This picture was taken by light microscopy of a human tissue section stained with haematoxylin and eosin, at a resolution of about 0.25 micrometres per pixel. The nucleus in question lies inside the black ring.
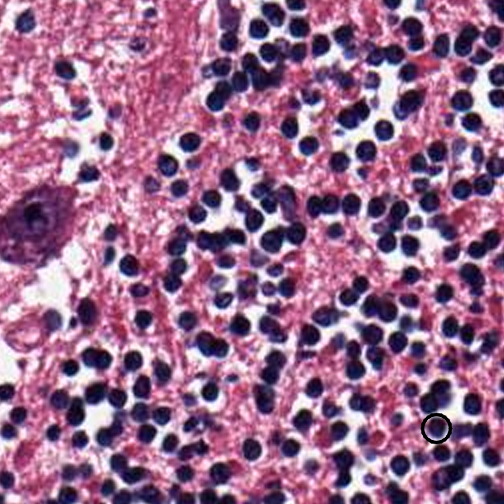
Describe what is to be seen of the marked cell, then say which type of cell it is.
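The nucleus is round and small, about the same size as the many nuclei crowded around it. Almost no cytoplasm can be made out around the nucleus; its edge meets pale spaces and pink background directly. It lies in a dense crowd of similar dark round nuclei, separated from them by small pale gaps and wisps of pink fibrillar material. This is a cerebellar granule cell.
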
